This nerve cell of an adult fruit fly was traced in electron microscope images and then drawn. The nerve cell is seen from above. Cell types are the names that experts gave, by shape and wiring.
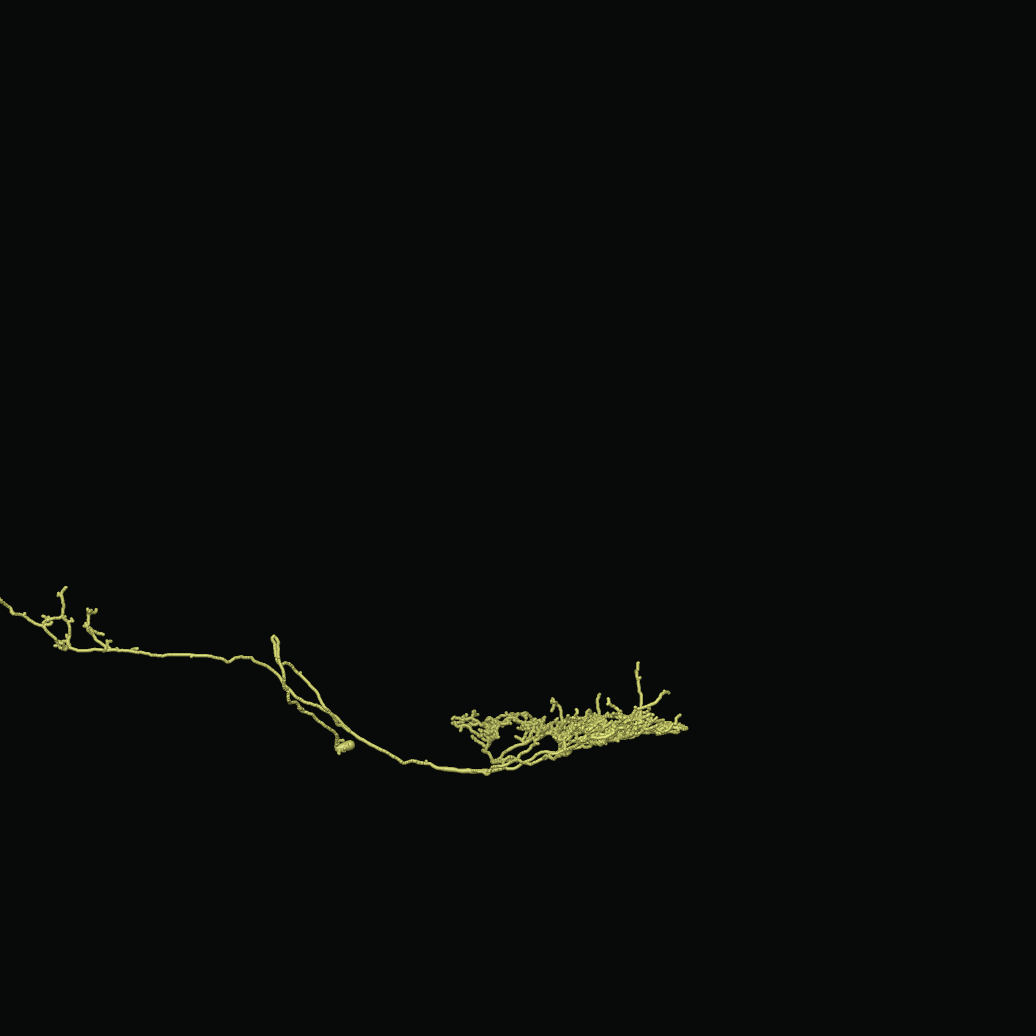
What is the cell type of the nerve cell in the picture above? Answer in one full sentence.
The cell type that fits this nerve cell is VST1.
